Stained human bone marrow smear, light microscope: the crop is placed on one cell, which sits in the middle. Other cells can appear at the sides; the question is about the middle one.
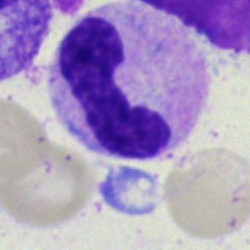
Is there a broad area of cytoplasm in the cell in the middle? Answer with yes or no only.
Yes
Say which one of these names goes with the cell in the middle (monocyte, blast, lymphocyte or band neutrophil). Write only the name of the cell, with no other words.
band neutrophil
